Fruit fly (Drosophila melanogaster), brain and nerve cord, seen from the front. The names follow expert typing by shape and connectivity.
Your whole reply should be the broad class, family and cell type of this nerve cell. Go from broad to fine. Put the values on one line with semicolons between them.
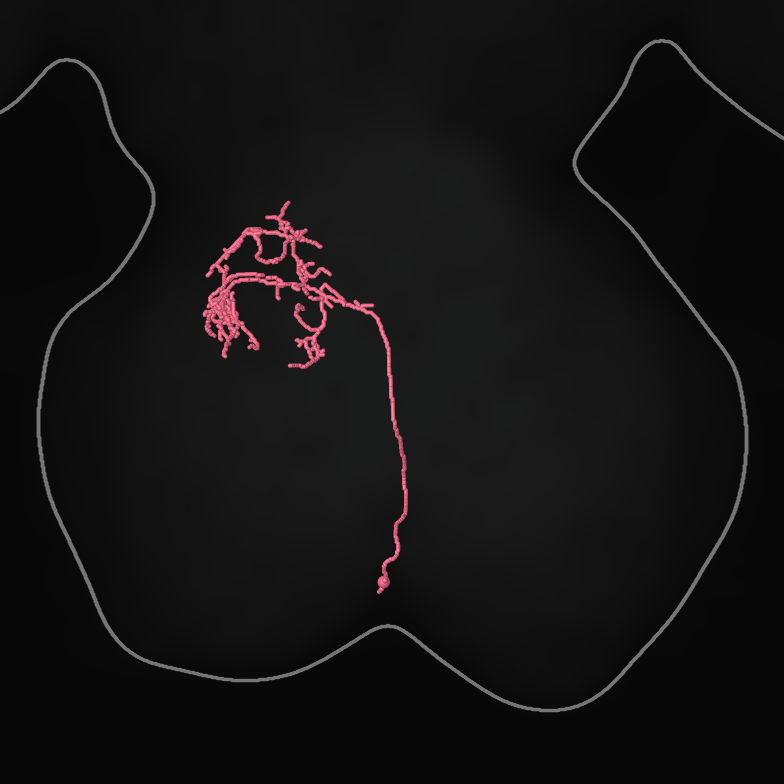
nerve-cord intrinsic neuron; hemilineage 02A; IN02A055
